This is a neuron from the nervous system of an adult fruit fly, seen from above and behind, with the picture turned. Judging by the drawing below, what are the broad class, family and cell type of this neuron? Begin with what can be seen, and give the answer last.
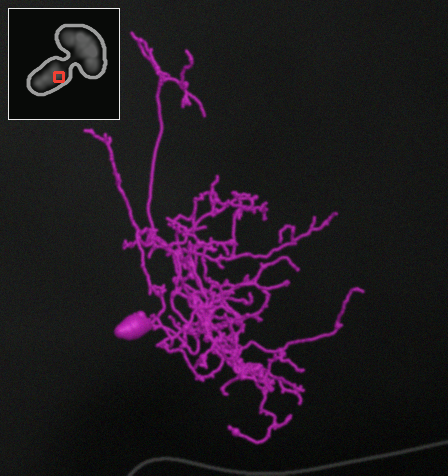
It is in the nerve cord and does not reach the brain. The picture shows dozens of branch ends. It is a nerve-cord intrinsic neuron. Its family is hemilineage 01B. Its cell type is IN01B065.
